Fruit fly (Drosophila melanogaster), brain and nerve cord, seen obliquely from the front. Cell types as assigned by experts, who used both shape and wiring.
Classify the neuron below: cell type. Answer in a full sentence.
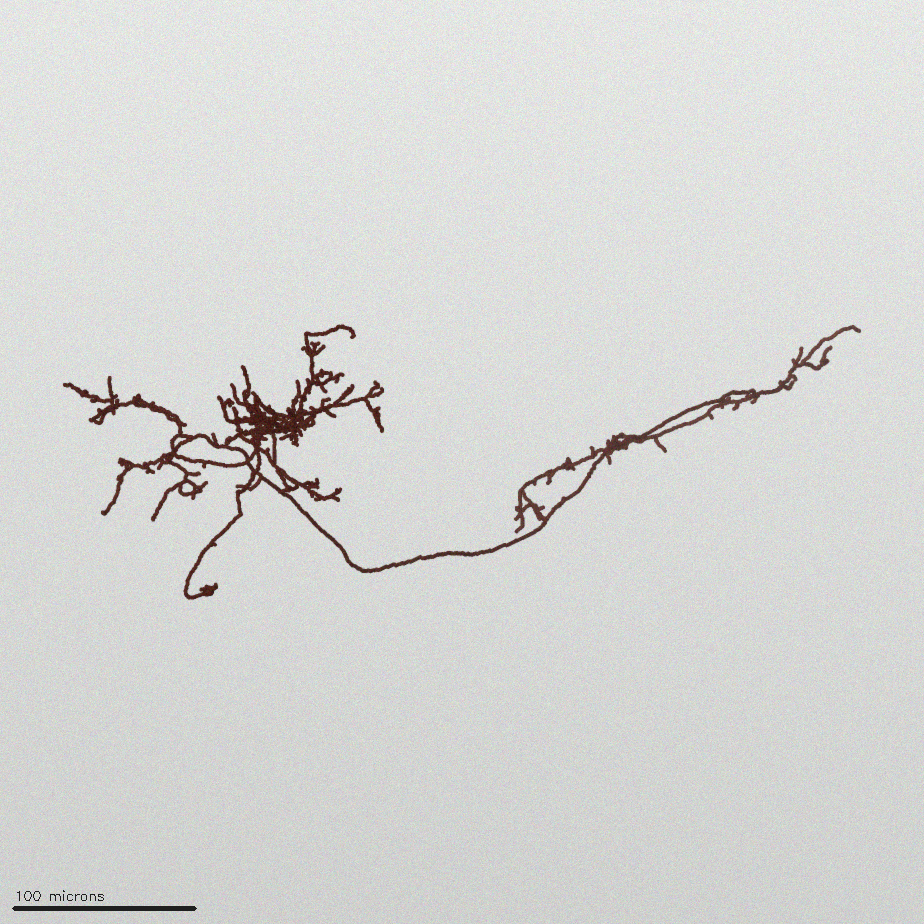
The cell type is DNge127.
